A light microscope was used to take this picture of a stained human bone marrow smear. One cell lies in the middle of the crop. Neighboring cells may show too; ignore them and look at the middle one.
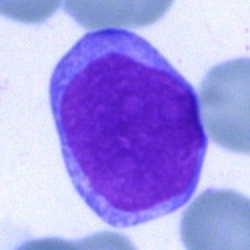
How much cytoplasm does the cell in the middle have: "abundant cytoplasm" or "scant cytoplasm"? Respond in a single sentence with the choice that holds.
The nucleus fills most of the cell.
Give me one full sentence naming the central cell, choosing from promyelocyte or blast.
At the middle of the frame sits a blast.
